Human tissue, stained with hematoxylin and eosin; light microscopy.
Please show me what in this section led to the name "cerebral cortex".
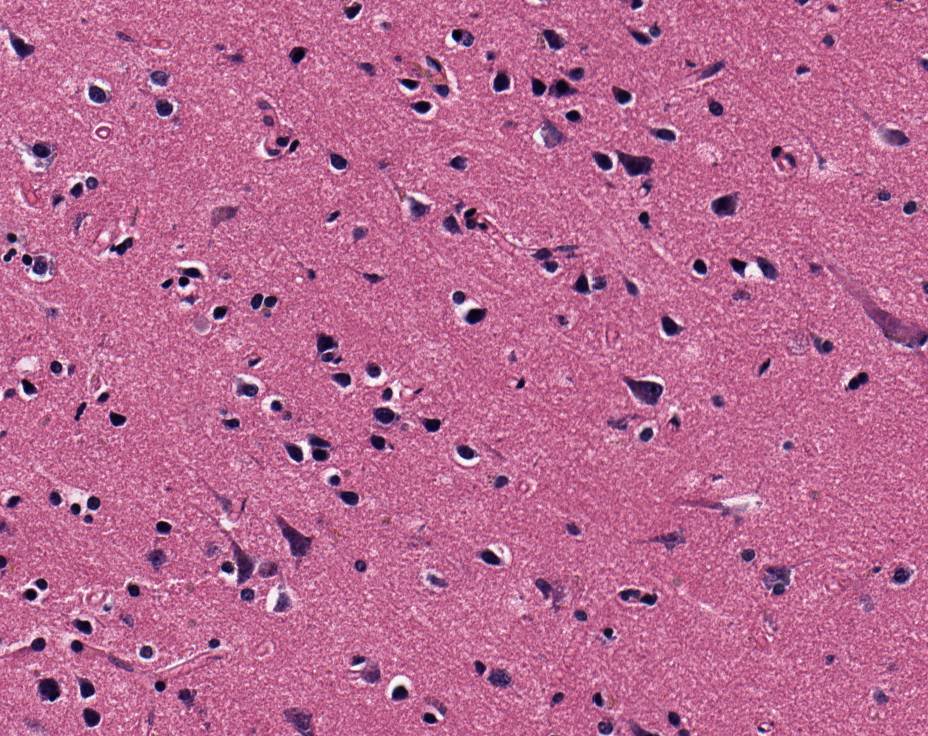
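This section is cerebral cortex. Scattered neurons with triangular cell bodies and tapering processes lie throughout the field.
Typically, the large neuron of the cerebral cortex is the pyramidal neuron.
The triangular shape of these neurons is in keeping with that. Many small, round, dark-staining nuclei with scant cytoplasm are spread among them. The background is pink, finely granular and fibrillary, holding cells singly with no organized units. No epithelium, glands or fat are present anywhere in the field.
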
